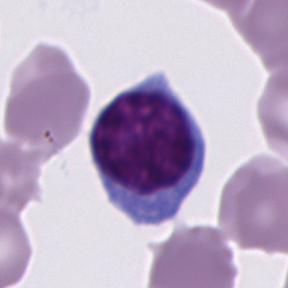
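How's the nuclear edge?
Smooth, with no notch or fold.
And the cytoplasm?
It stains blue, with no granules in it.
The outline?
Oval, narrowing to a blunt point at the top.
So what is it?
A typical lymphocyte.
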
